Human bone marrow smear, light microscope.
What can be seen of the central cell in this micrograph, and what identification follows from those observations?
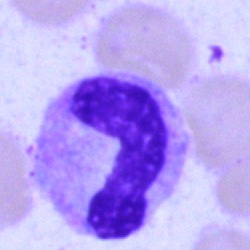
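The nuclear band curves, its opening facing the left side of the cell. Its chromatin is dark purple and coarsely clumped. Plentiful pale lilac-pink cytoplasm holds scattered fine pinkish-violet granules. This is a band neutrophil.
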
